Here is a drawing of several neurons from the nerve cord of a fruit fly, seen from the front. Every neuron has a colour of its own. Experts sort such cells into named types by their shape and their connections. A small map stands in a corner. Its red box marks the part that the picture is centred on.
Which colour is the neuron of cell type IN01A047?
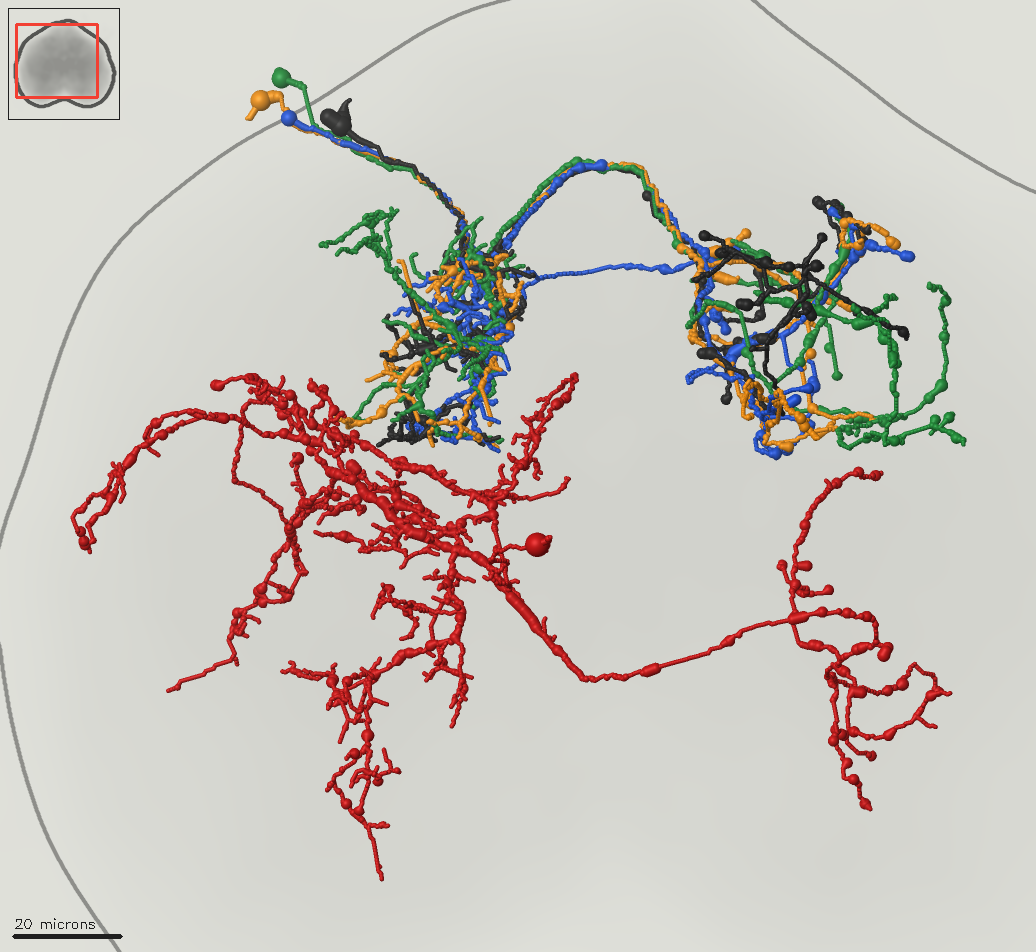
red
